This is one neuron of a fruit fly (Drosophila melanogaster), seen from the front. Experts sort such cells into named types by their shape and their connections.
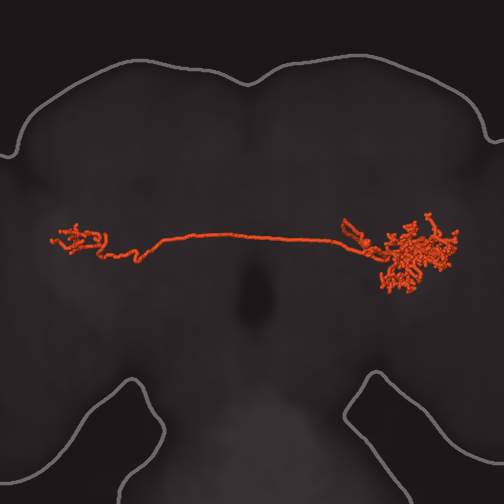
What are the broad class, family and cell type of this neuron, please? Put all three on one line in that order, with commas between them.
central-brain intrinsic neuron, hemilineage VLPa2, CB0115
